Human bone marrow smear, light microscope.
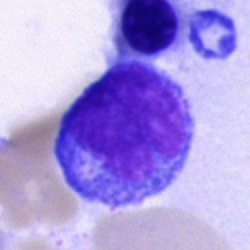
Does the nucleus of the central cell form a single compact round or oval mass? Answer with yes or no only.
Yes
